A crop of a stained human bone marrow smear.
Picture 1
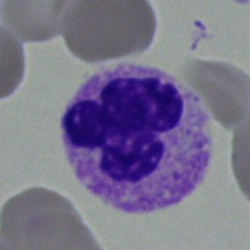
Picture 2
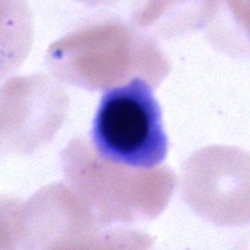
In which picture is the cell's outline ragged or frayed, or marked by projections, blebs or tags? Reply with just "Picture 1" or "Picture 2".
Picture 2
